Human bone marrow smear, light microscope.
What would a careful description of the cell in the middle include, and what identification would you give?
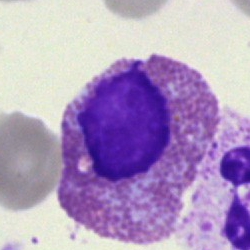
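Upper part of cell holds the nucleus; more cytoplasm below. Chromatin dark purple, fairly dense throughout. Cytoplasm abundant, lilac-purple. One small clear vacuole at lower left edge of nucleus. Name: eosinophil.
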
